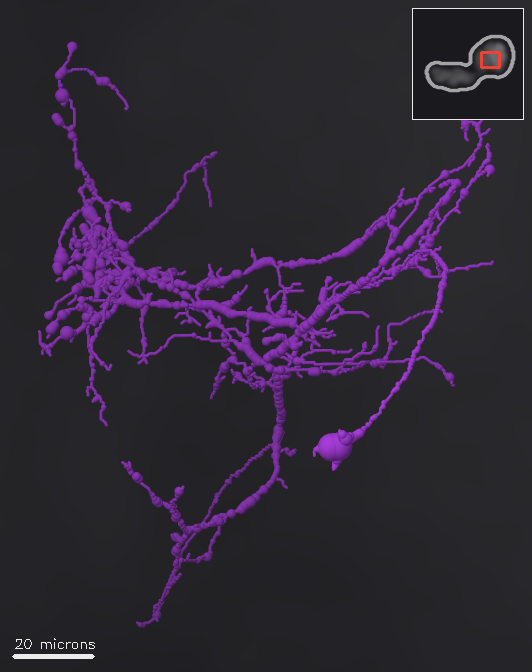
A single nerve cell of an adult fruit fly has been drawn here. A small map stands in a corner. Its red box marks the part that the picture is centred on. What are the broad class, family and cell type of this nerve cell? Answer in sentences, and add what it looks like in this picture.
Its broad class is central-brain intrinsic neuron. The family is hemilineage WEDa2. It is of cell type PS048_b. From top to bottom in the picture it spans about 150 microns. As drawn here it is taller than it is wide.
